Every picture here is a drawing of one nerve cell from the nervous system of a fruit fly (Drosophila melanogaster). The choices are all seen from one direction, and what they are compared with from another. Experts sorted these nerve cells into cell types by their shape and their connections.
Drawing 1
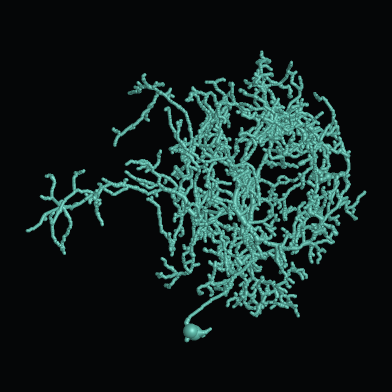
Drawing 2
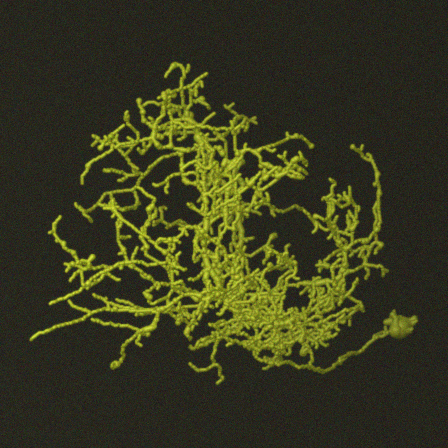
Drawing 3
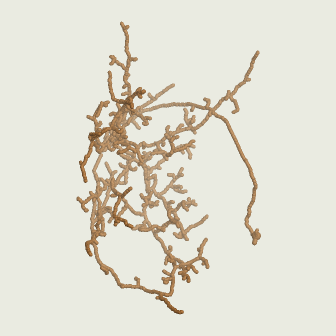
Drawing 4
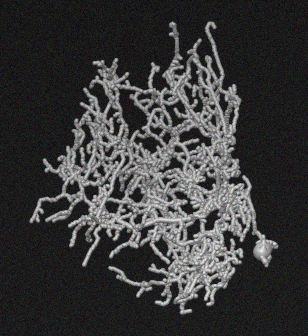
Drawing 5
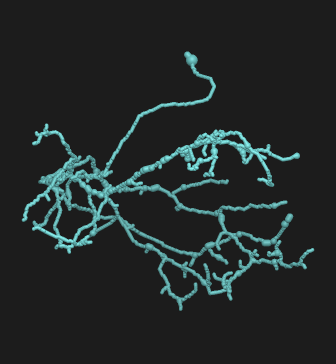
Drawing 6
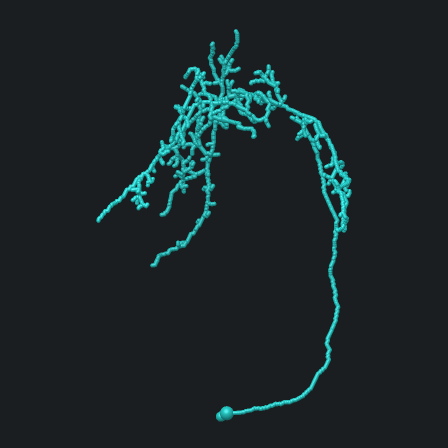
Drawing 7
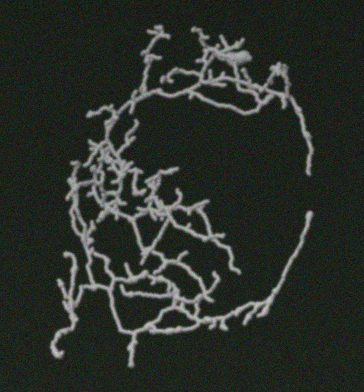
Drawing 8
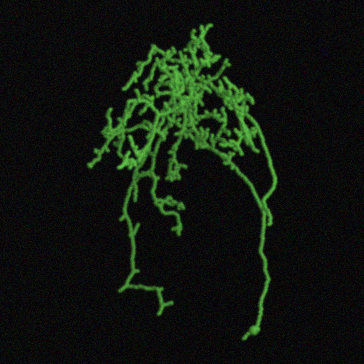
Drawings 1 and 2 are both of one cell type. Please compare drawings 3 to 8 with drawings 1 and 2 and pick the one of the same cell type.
Drawing 4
